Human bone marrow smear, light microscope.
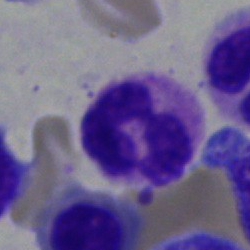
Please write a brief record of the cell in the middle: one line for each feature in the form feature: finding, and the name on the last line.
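Outline: roughly round and smooth, I think.
Chromatin: dark purple, coarsely clumped.
Cytoplasm: pale pink-lilac, showing most at the upper right.
Vacuoles: none that I can see.
Name: segmented neutrophil.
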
